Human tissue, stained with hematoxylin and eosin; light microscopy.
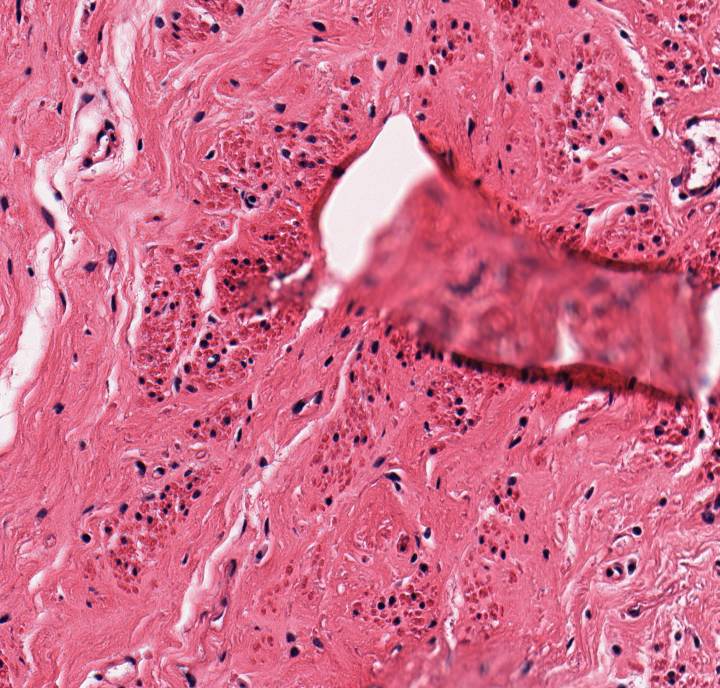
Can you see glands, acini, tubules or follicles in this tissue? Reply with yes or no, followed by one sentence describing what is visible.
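No. No epithelium or glands are seen anywhere in the field.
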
